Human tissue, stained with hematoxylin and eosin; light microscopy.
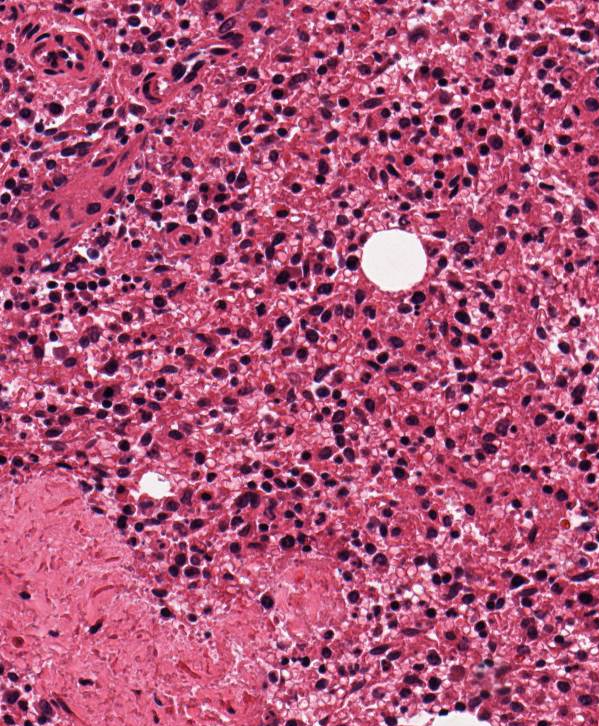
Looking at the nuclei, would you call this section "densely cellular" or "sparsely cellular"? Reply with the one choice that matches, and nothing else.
Densely cellular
